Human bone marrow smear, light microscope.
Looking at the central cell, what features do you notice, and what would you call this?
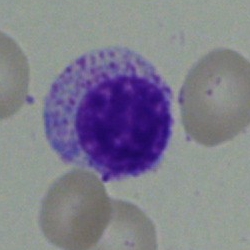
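Outline round, smooth. Nucleus off-centre, toward right side. Cytoplasm a broad crescent on left side, pale bluish. Myelocyte.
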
